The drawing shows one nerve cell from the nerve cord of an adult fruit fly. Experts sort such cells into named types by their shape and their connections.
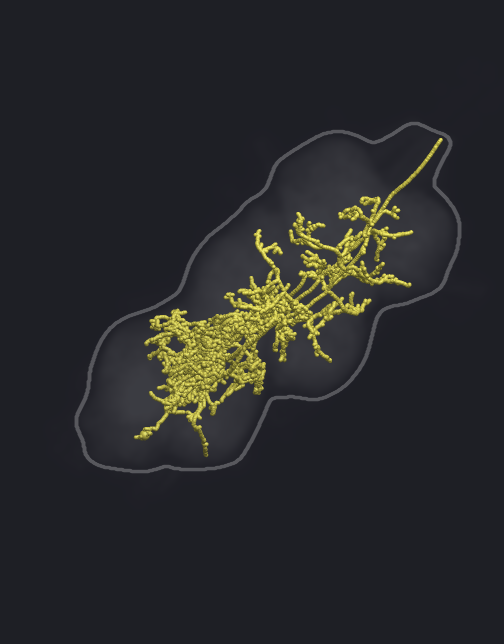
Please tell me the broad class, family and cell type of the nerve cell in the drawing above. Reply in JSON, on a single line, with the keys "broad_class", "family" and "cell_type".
{"broad_class": "ascending neuron", "family": "hemilineage 05B", "cell_type": "AN05B005"}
